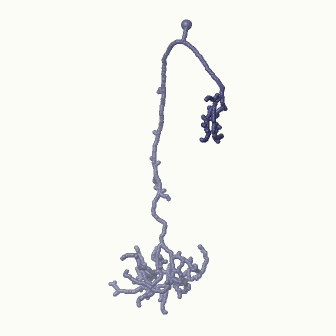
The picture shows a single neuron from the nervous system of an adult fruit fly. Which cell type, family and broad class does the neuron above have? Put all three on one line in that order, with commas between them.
MeLo3b, MeLo, optic-lobe intrinsic neuron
